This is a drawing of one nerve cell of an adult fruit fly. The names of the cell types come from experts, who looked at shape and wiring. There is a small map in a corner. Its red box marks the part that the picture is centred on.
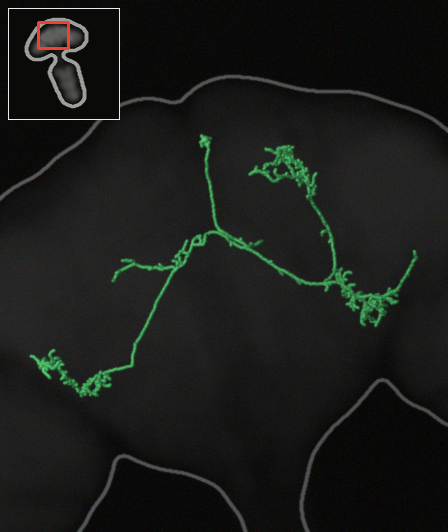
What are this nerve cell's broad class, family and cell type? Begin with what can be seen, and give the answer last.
It is in the brain and does not reach the nerve cord. Its cell body lies at the top of the picture. Dozens of branch ends can be seen. It is a central-brain intrinsic neuron. The family is hemilineage WEDd2. The cell type is WED081.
